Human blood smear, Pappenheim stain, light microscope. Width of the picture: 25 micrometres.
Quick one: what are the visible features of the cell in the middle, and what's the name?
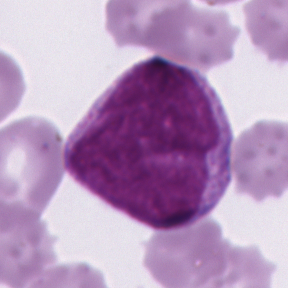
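About 15 micrometres across, the cell has a nucleus filling about 80% of its area. A shallow cleft enters the nucleus from the right side. Its chromatin is finely granular and fairly evenly spread, without coarse dark clumps. A narrow pale greyish-blue cytoplasmic rim is widest on the right. The surface is smooth, without blebs or hair-like projections. This is a myeloblast.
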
